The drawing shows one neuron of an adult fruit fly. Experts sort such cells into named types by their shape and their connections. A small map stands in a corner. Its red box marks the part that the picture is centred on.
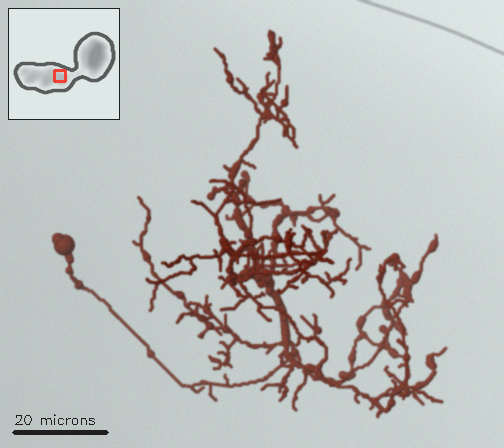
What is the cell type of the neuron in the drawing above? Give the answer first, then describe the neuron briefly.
The cell type is IN20A.22A036. This is a nerve-cord intrinsic neuron. The cell body can be seen on the left of the picture. From left to right in the picture it spans about 85 microns. The picture shows dozens of branch ends.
